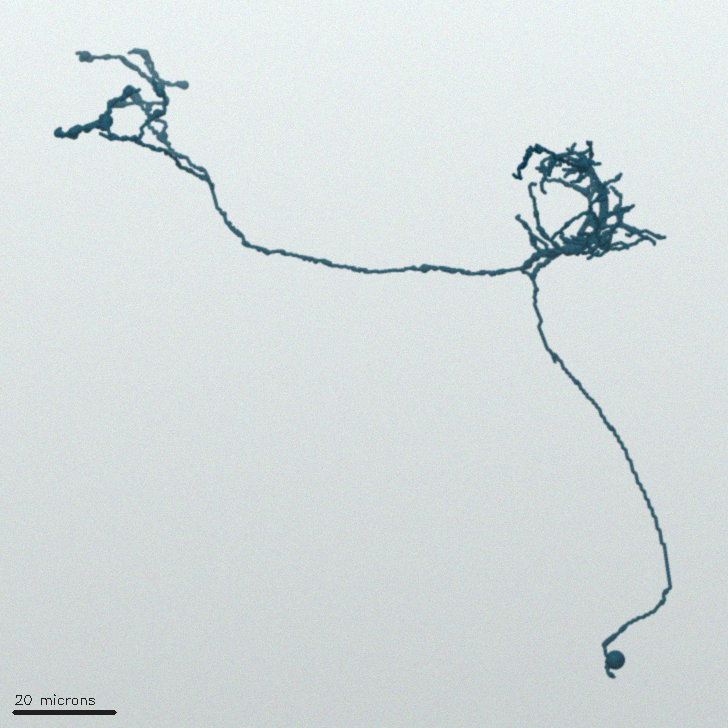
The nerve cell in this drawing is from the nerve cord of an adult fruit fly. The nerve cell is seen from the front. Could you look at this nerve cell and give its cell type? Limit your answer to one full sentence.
The cell type carried by this nerve cell is IN07B077.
